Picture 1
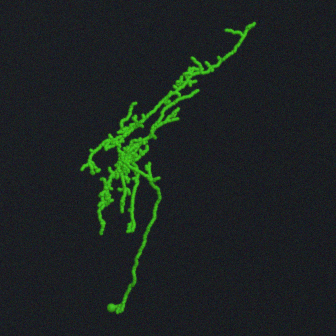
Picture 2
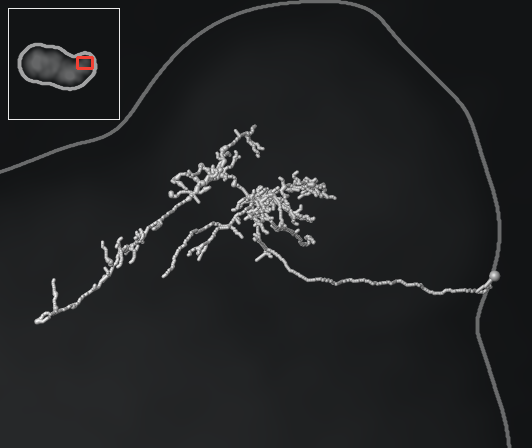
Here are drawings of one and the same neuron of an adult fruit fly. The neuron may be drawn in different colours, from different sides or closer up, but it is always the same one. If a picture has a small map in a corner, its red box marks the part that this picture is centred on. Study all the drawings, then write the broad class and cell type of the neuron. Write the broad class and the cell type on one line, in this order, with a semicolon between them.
nerve-cord intrinsic neuron; INXXX426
